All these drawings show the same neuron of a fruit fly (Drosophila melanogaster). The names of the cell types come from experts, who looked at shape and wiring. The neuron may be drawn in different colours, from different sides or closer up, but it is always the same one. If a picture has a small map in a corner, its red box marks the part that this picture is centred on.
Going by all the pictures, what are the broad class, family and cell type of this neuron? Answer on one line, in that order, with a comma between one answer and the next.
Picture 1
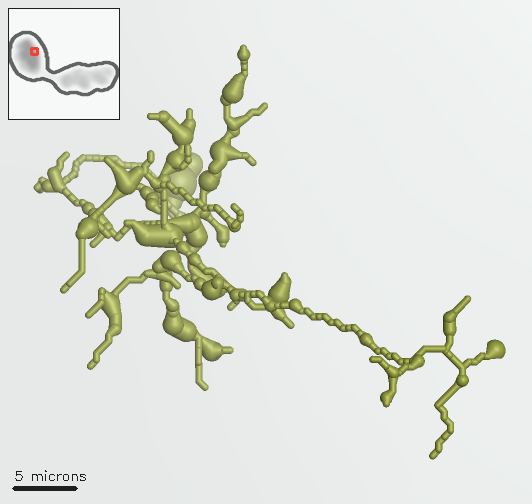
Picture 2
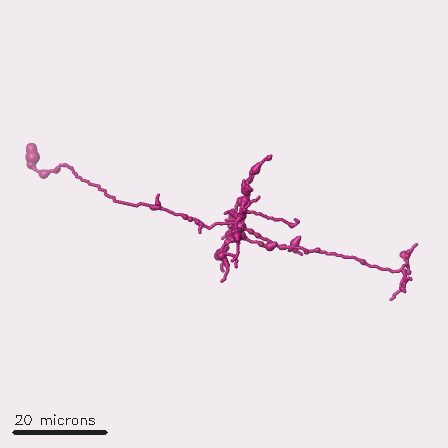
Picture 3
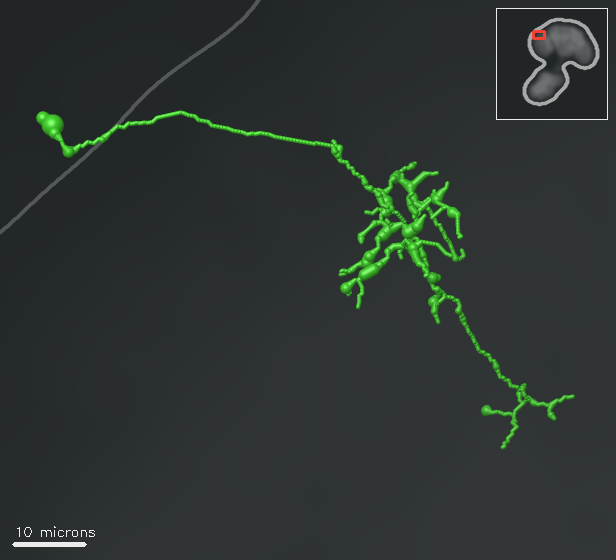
optic-lobe intrinsic neuron, Mi, Mi10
